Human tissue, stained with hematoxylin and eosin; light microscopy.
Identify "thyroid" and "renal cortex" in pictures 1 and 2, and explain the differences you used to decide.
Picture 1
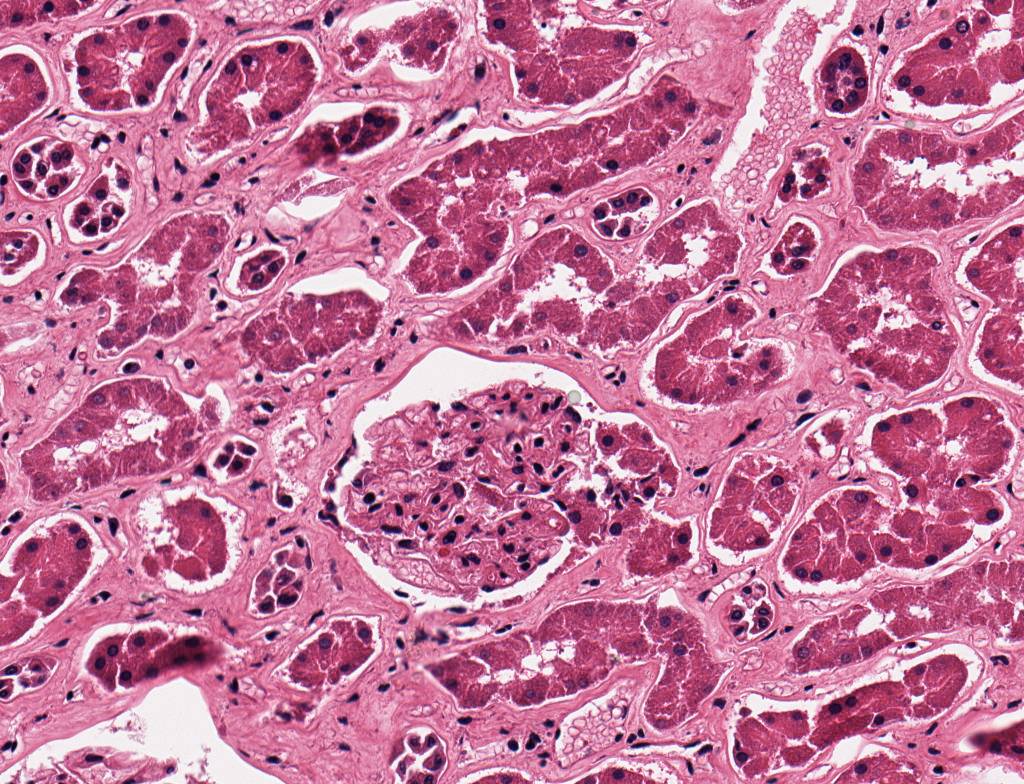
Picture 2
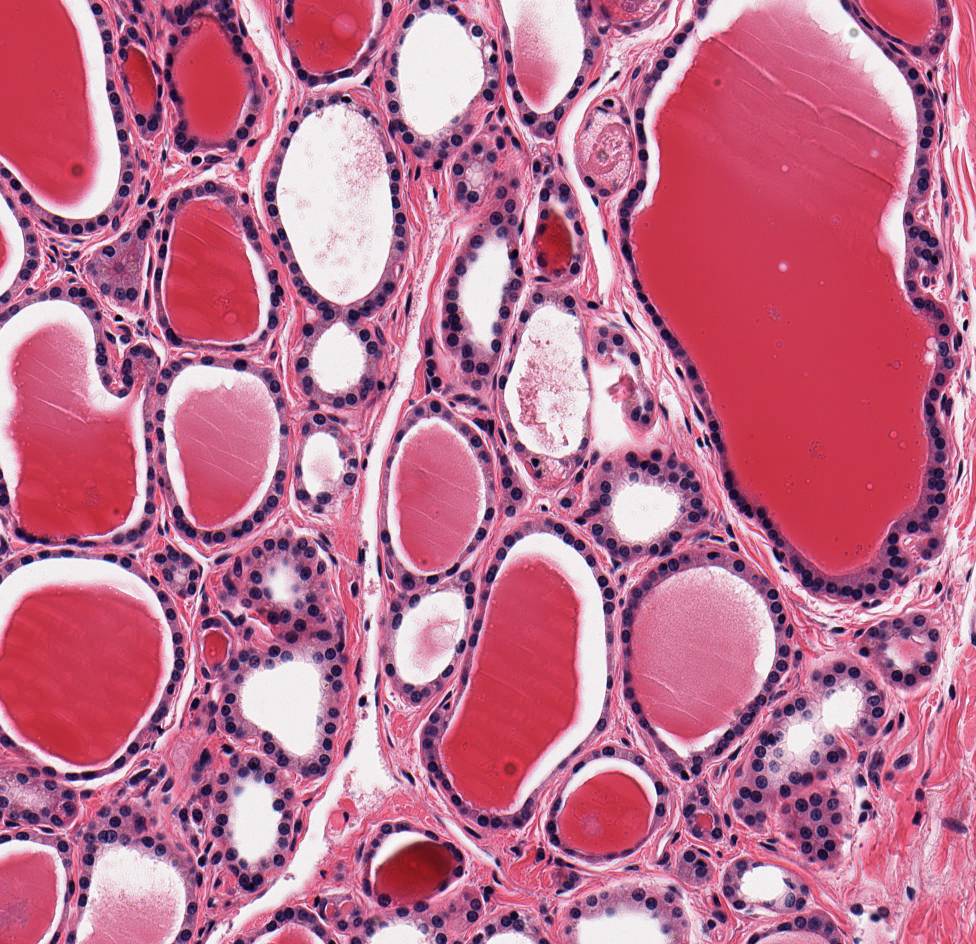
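The thyroid is picture 2, and renal cortex picture 1. Near the centre of picture 1 a single glomerulus lies surrounded by tubules. Most of the field is tubules whose cells have deeply eosinophilic, granular cytoplasm and, in the larger tubules, one round, dark nucleus each; smaller tubules among them have paler cytoplasm and more crowded nuclei. Picture 2 is filled instead with closely packed, closed round to oval follicles of widely varying size. A single layer of flattened to low cuboidal epithelial cells lines each, their nuclei small, round, dark, evenly spaced and not overlapping. Thin strands of pink fibrous stroma separate the follicles, one band running top to bottom through the middle.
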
